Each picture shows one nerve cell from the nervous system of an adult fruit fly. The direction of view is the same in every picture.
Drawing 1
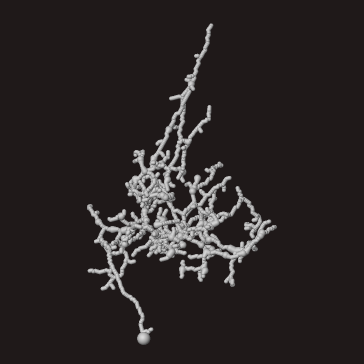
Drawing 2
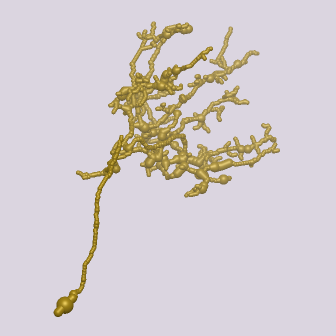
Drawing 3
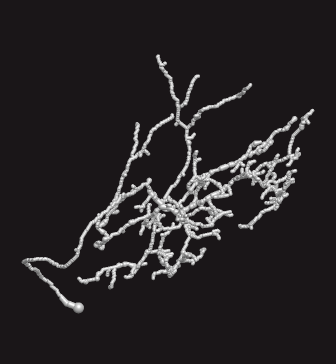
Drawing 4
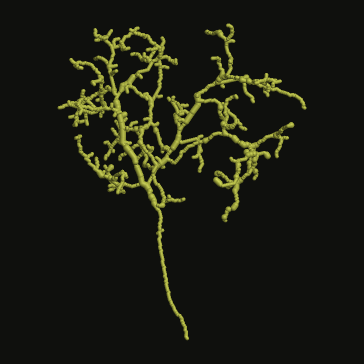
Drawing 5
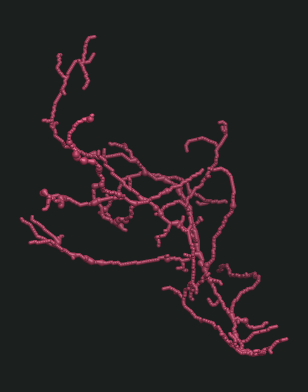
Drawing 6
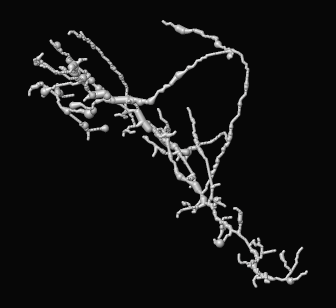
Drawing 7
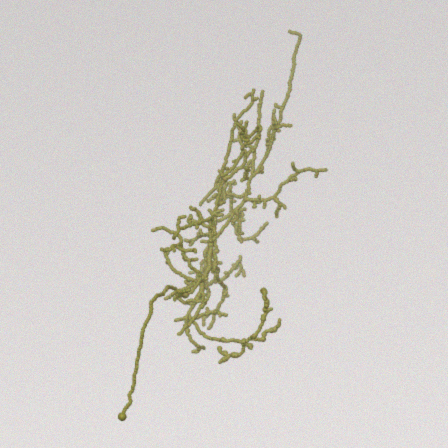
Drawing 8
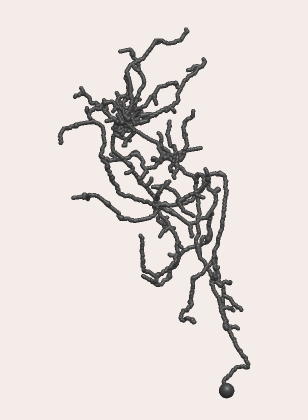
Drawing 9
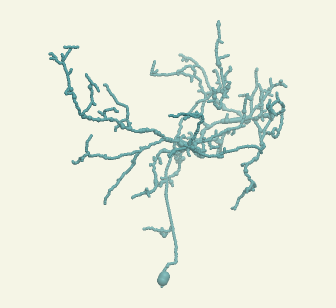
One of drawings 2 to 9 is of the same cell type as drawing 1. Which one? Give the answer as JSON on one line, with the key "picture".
{"picture": 2}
